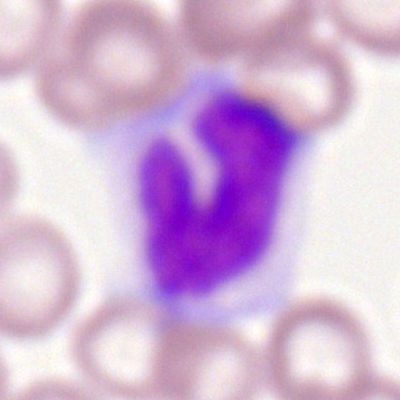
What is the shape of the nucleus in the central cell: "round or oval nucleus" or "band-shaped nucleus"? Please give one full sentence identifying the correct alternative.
Shaped like a horseshoe, C, U or S, its nucleus lacks separate lobes.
